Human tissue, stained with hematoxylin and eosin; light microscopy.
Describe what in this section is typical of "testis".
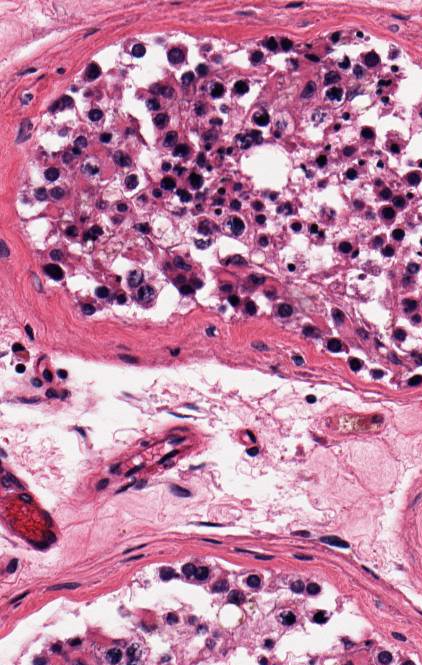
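This section is testis. Each tubule is bounded by a thick band of pink fibrous tissue holding flattened, elongated nuclei. The upper tubule is packed with many round cells that have dark round nuclei.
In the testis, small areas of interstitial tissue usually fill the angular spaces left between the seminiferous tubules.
The pale, loose, sparsely cellular tissue between the tubules here agrees with that. At the lower left of this loose tissue lies a vessel filled with red blood cells.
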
